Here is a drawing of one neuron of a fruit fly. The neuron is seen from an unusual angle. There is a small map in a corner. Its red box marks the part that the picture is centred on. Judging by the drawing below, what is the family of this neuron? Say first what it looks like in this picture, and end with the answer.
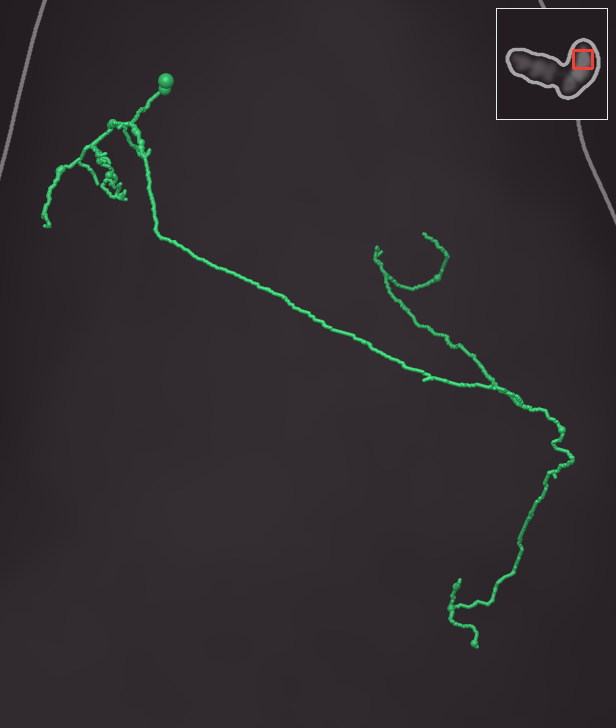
It lies in the brain. The cell body can be seen at the upper left of the picture. This is a central-brain intrinsic neuron. The name of its family is class Kenyon Cell.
